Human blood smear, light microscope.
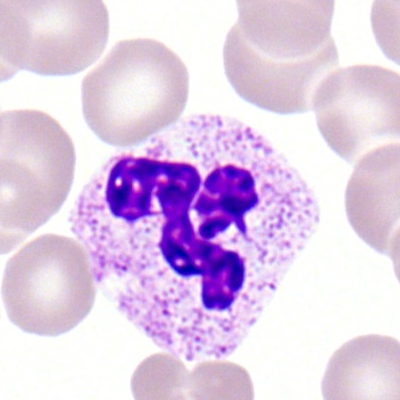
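Segmented neutrophil: the central cell has plentiful, pale pinkish-lilac cytoplasm, with fine pink-purple granules scattered evenly throughout it. No vacuoles are visible in the cytoplasm, and no nucleoli can be seen in the nucleus.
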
